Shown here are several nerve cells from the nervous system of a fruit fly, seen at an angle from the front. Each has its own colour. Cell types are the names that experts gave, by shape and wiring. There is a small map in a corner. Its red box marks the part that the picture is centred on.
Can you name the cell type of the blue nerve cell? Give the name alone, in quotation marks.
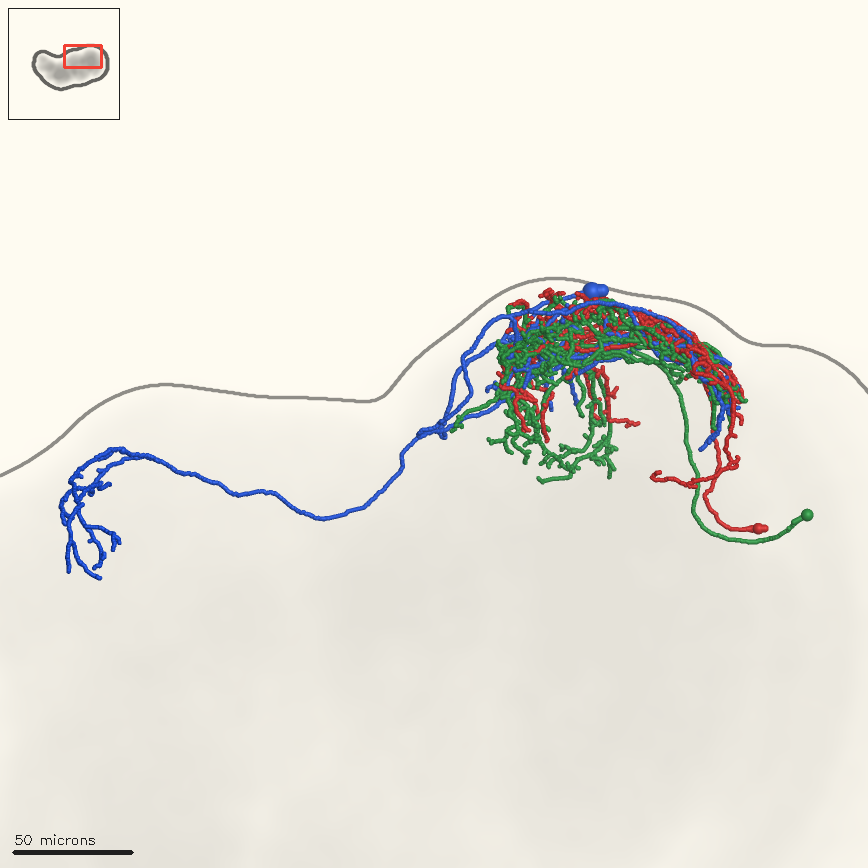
"SLP444"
